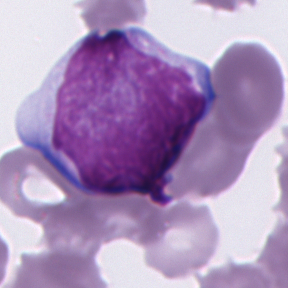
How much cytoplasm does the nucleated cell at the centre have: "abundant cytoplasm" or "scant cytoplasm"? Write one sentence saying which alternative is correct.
Its nucleus occupies most of the cell.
